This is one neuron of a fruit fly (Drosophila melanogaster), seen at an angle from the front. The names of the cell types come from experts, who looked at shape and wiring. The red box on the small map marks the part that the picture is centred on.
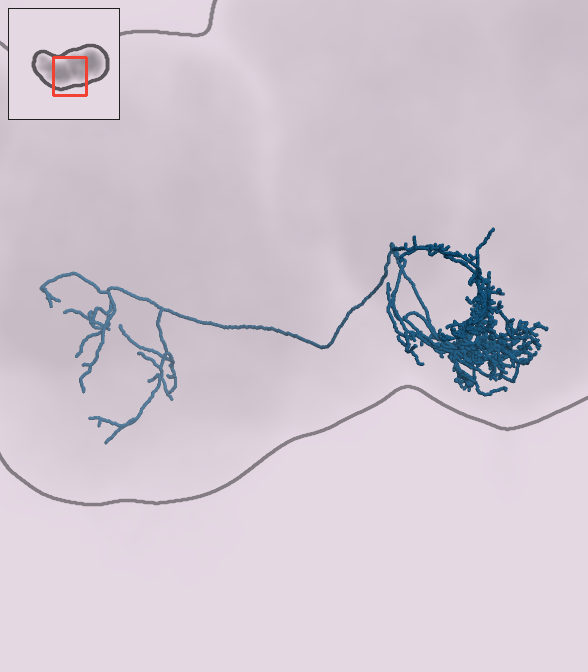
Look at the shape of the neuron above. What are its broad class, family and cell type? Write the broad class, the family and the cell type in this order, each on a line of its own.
descending neuron
DNge
DNge011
